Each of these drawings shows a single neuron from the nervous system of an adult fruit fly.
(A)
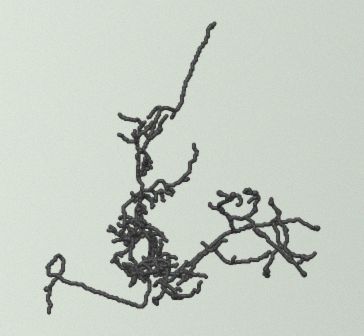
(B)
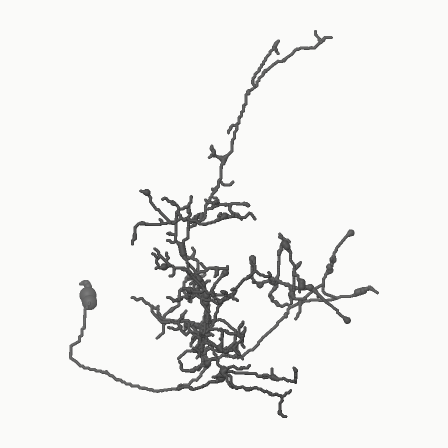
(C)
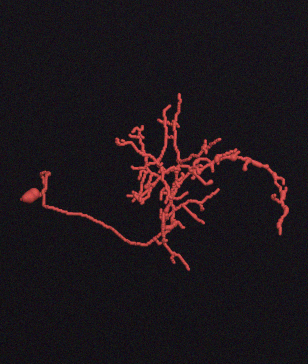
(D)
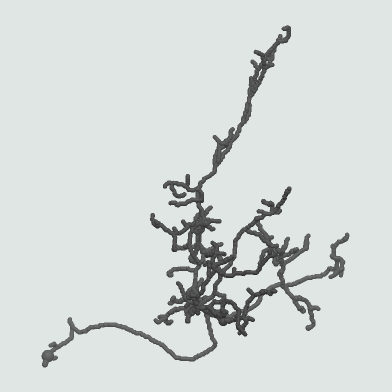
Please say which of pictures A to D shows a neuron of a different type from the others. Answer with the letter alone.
C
